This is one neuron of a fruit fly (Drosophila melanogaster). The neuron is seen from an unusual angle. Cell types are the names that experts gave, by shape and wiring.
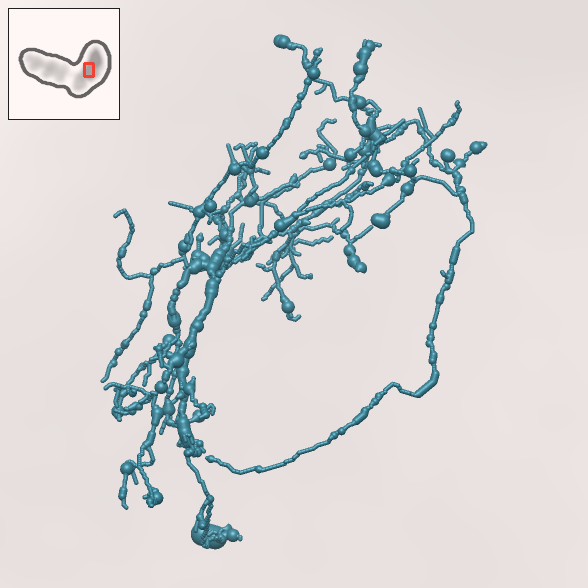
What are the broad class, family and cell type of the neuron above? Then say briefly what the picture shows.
It is a central-brain intrinsic neuron. Its family is hemilineage SLPal2. The cell type is SLP042. Dozens of branch ends can be seen. As drawn here it is taller than it is wide.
